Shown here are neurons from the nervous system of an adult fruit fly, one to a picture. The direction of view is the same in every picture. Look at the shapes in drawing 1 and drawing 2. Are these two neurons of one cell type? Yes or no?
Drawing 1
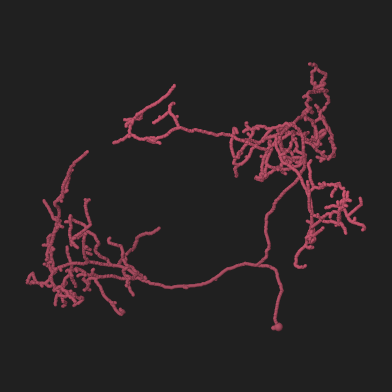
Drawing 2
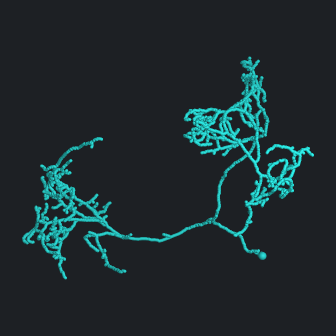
yes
